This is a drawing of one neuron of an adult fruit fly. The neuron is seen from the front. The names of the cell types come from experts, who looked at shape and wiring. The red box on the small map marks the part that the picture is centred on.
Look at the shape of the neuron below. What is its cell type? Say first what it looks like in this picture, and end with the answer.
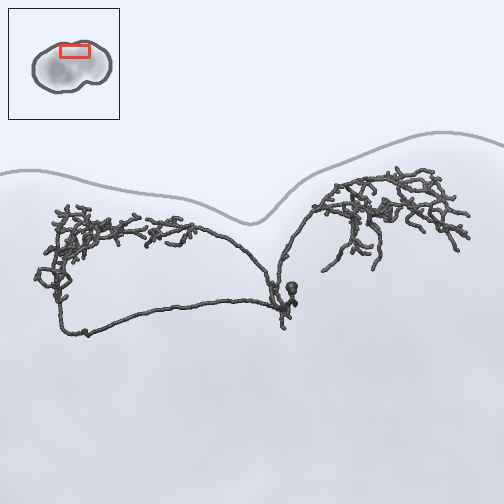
The cell body can be seen in the middle of the picture. Dozens of branch ends can be seen. Its broad class is central-brain intrinsic neuron. Its cell type is SMP096.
